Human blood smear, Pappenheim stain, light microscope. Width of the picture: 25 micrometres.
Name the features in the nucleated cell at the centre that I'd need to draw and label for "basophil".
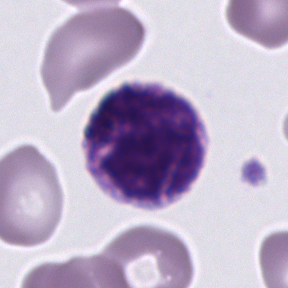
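This is a basophil, and its size fits: it measures about 11 micrometres across.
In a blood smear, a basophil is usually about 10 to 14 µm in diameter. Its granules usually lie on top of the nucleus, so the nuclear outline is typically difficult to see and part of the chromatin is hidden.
That goes with what you see here: dark purple material fills almost the whole cell, leaving no wide pale rim of cytoplasm. Notice the colour and texture as well: the cell is a deep violet-purple throughout, and its surface looks coarse and clumpy rather than smooth. Near the left and lower edges there are also a few faint pinkish streaks.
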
